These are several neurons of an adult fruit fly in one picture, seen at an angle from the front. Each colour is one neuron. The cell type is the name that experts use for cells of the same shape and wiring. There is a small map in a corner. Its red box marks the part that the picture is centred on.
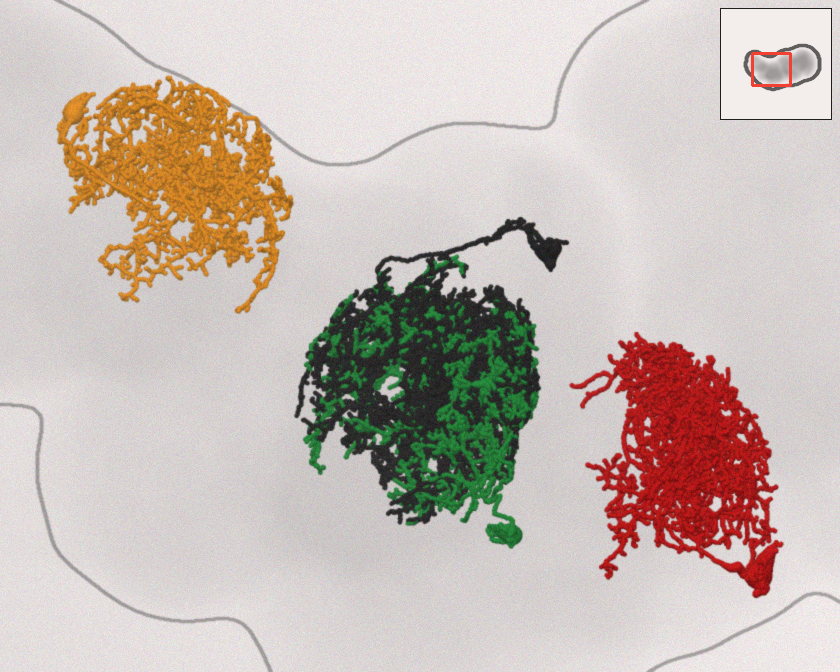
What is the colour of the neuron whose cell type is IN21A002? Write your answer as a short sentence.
The colour is orange.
